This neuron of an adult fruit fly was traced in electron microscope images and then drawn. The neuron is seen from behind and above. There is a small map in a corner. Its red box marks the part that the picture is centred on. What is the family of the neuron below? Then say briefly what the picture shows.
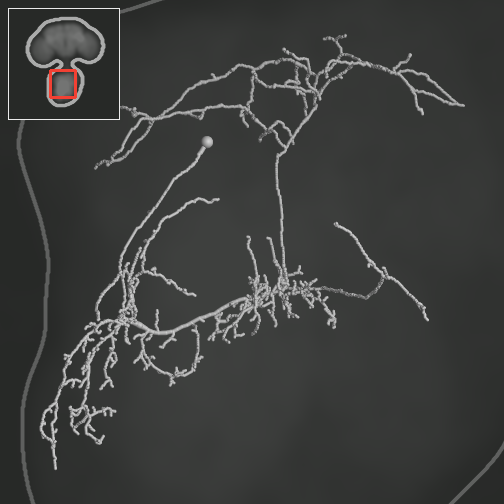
Its family is hemilineage 18B. This is a nerve-cord intrinsic neuron. The cell body can be seen at the top of the picture. Dozens of branch ends can be seen.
